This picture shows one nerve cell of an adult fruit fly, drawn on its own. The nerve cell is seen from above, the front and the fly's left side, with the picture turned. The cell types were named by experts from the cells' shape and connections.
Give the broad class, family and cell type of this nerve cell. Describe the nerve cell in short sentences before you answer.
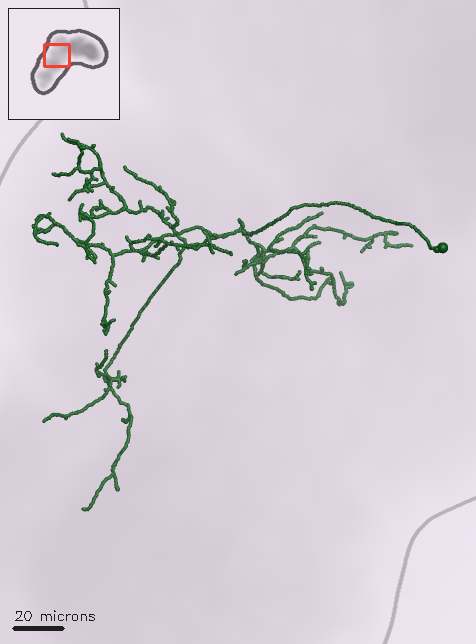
The cell body can be seen on the right of the picture. From left to right in the picture it spans about 170 microns. The picture shows dozens of branch ends. It is a nerve-cord intrinsic neuron. The family is hemilineage 09B. It is of cell type IN09B049.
